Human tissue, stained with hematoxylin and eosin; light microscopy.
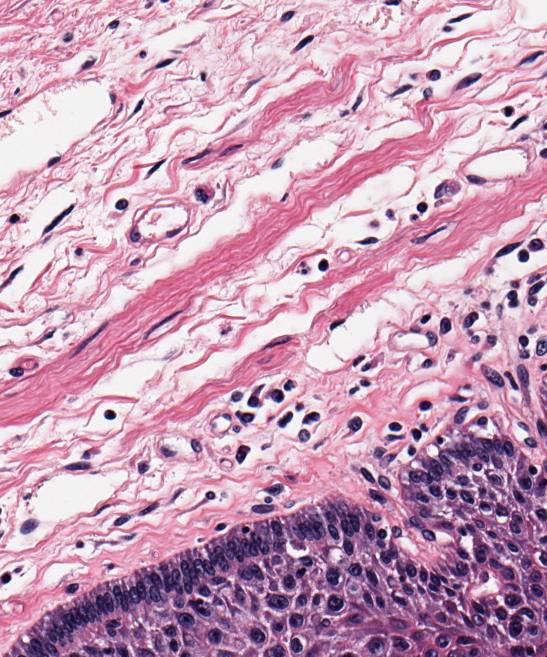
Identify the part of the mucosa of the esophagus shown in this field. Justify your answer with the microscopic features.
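The upper part of the field is loose connective tissue. This stroma is loose and pale, with many clear spaces between the fibres and sparse, spindle-shaped fibroblast nuclei among the collagen.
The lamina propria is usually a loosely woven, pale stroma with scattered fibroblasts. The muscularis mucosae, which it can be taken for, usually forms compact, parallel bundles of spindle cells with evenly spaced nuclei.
A mass of closely packed, dark-staining epithelial cells fills the bottom and lower right, its outermost cells lined up in a palisade with elongated nuclei perpendicular to the border.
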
